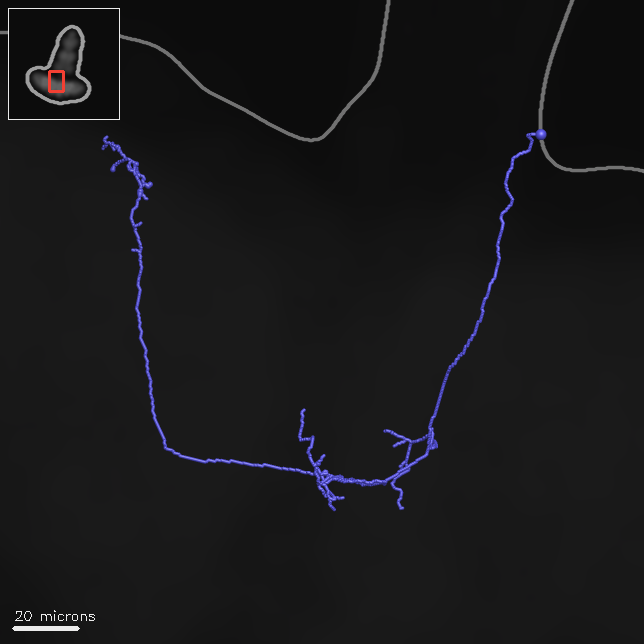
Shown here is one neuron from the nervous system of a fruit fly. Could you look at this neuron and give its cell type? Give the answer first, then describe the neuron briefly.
The cell type is FS4A. Its broad class is central-brain intrinsic neuron. The cell body is at the upper right of the picture. By the scale bar it is about 140 microns wide in this view.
